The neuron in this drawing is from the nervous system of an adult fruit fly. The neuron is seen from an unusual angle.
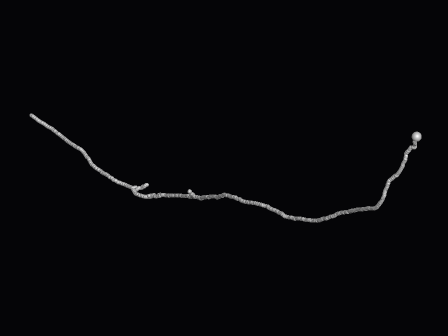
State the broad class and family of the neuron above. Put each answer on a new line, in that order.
sensory neuron ascending to the brain
class mechanosensory proprioceptive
